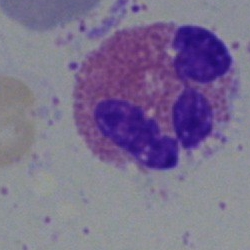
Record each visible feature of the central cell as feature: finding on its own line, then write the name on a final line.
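Nucleus: three separate lobes
Lobe position: toward the right and lower part
Upper left: filled with cytoplasm
Chromatin: dense, dark purple
Nucleoli: none visible
Granules: coarse, reddish-pink, throughout the cytoplasm
Name: eosinophil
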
